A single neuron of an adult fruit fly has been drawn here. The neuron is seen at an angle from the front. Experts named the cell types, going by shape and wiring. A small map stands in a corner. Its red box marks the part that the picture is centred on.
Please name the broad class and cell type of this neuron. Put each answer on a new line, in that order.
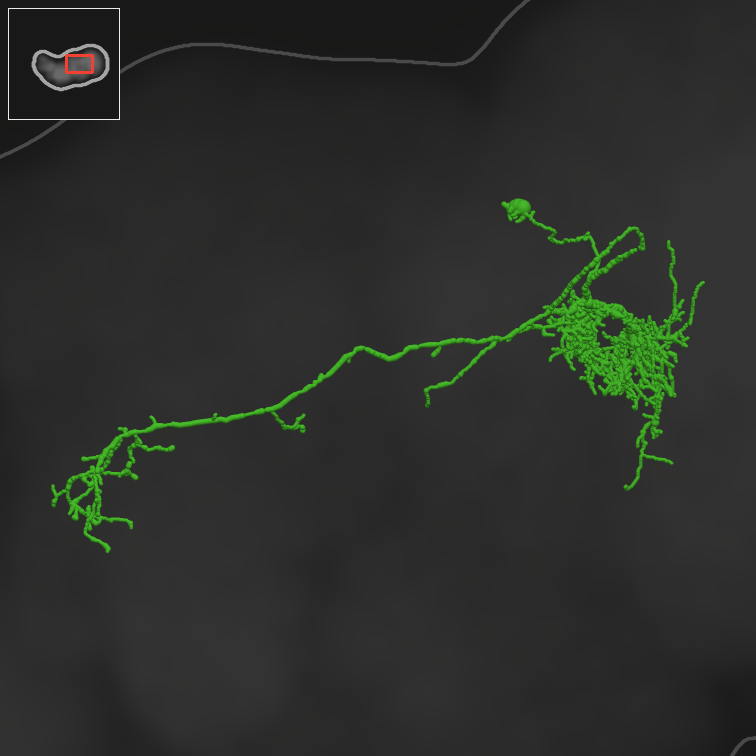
central-brain intrinsic neuron
PLP248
